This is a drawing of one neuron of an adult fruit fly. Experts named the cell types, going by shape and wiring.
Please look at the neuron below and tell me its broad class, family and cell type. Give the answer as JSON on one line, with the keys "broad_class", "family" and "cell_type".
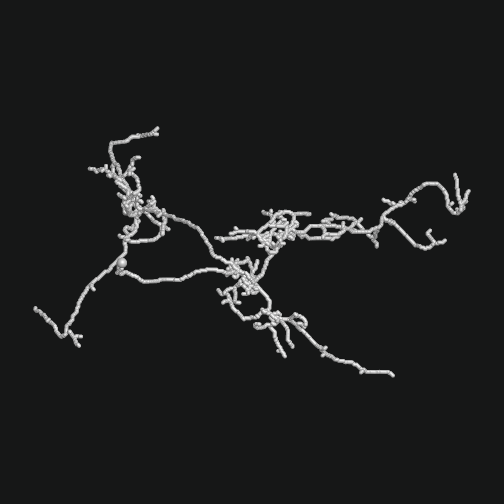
{"broad_class": "central-brain intrinsic neuron", "family": "hemilineage DM3_dorso_lateral", "cell_type": "CB1403"}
